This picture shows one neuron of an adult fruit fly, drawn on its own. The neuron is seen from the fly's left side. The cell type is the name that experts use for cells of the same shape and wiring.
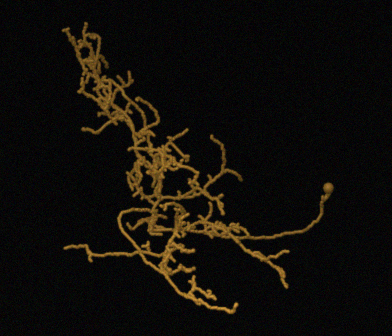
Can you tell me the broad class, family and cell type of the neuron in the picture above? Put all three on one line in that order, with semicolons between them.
central-brain intrinsic neuron; hemilineage DL1_ventral; CL267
